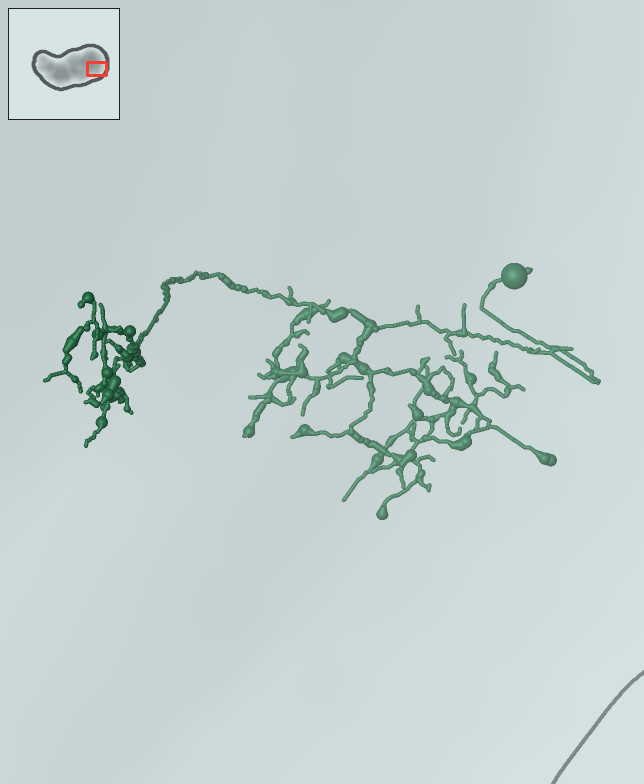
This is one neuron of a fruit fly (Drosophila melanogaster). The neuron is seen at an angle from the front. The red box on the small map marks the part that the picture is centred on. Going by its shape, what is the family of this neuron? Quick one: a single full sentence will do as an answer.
It is Tm which is the family of the neuron.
